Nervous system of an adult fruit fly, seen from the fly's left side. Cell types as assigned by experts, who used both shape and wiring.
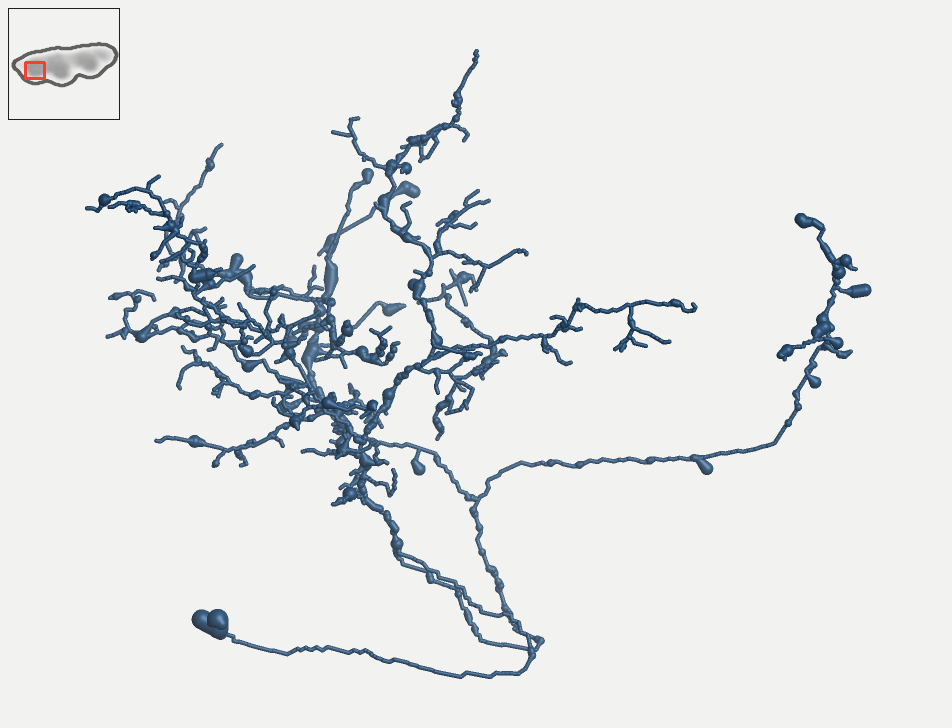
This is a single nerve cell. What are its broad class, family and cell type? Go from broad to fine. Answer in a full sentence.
A nerve-cord intrinsic neuron of hemilineage 01B, type IN01B041.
